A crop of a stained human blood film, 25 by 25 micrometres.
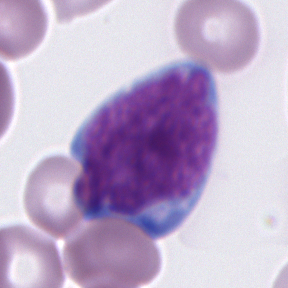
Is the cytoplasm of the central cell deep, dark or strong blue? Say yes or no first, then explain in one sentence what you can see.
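Yes. The cytoplasm is blue.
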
